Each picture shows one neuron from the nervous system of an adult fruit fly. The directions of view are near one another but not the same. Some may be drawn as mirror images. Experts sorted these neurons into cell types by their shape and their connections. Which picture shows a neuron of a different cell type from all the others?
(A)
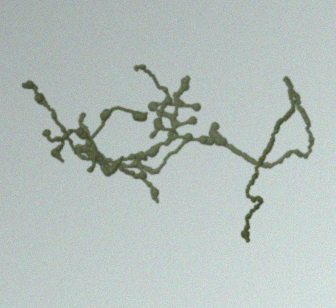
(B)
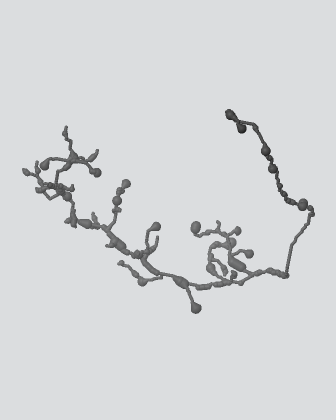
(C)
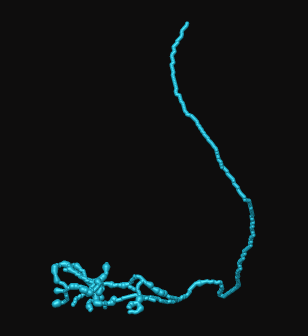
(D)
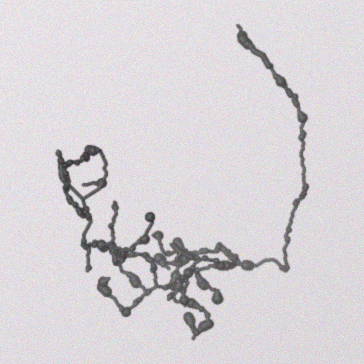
C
